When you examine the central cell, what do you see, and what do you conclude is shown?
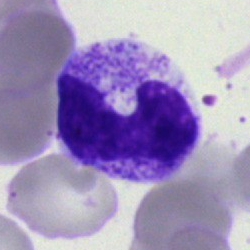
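See the nucleus? It has a deep notch opening upward, and it sits mainly in the lower half of the cell. Chromatin's dark and condensed, and fine purple granules are scattered through the cytoplasm. That's a band neutrophil.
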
